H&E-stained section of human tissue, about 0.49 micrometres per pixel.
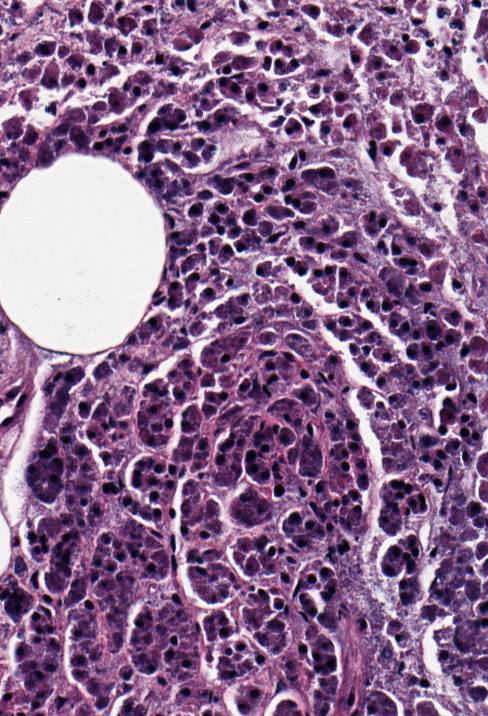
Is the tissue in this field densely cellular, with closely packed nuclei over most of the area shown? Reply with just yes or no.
Yes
